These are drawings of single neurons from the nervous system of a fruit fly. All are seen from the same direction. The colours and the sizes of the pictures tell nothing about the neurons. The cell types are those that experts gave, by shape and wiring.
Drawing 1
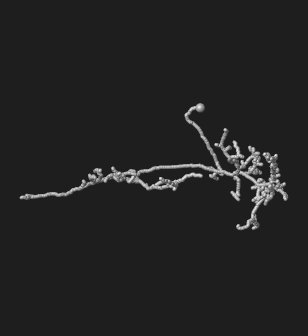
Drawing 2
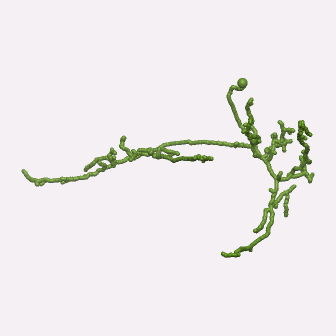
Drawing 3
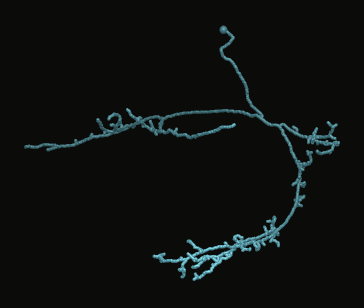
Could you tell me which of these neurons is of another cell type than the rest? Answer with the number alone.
3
